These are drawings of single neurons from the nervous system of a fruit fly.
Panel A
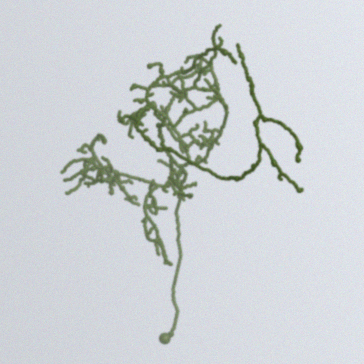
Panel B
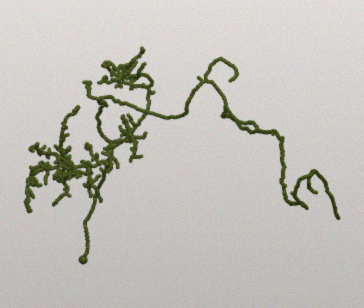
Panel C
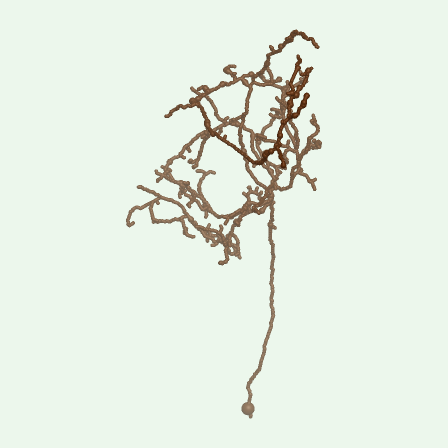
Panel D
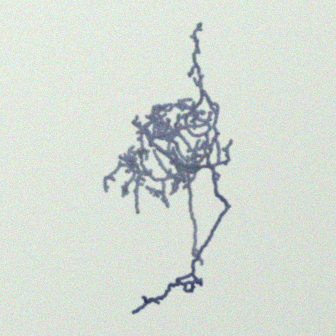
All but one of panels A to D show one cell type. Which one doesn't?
D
